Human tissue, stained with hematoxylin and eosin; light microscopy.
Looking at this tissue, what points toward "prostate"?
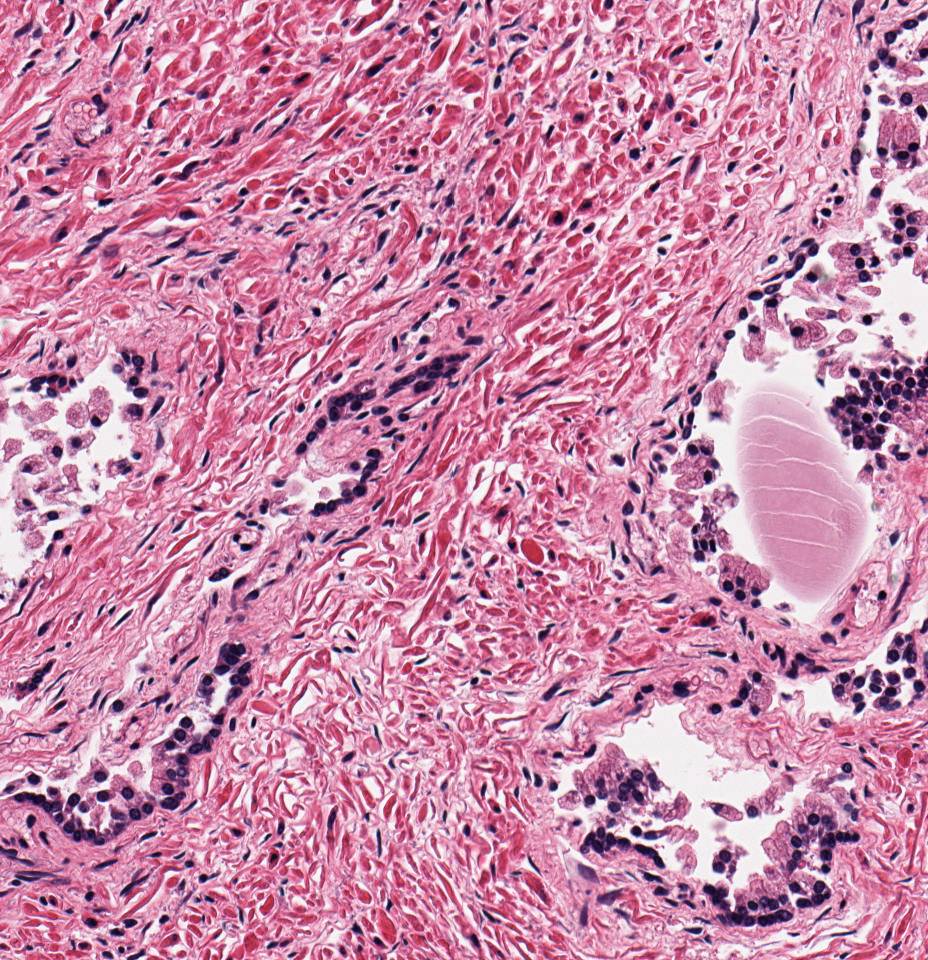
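In this prostate, dense pink stroma fills most of the field, with glands at the left edge, the right side and the lower corners, and there are no fat cells anywhere. The glands fit best: their lumens have irregular, undulating borders rather than smooth round outlines.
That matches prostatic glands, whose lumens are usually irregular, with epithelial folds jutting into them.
The lining cells have small, round, darkly staining nuclei, and in places they crowd into more than one row.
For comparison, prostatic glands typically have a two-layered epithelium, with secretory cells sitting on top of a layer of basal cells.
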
